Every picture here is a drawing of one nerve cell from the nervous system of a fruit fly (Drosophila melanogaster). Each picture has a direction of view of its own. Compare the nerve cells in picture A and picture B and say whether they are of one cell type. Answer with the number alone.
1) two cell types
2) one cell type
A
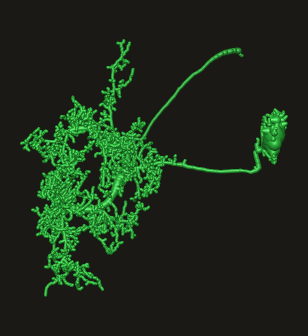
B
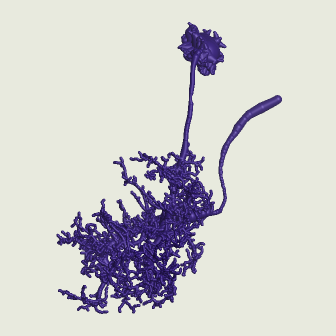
2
